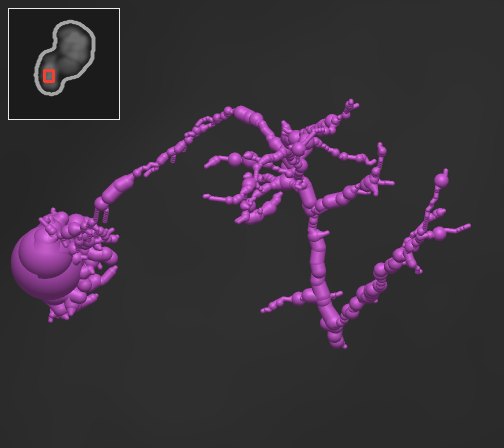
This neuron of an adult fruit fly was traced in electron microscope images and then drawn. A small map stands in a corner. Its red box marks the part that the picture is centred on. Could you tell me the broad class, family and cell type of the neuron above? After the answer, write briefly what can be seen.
It is a motor neuron of the nerve cord. Its family is hemilineage 15B. The cell type is Ti flexor MN. Dozens of branch ends can be seen. In this view it is wider than it is tall.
